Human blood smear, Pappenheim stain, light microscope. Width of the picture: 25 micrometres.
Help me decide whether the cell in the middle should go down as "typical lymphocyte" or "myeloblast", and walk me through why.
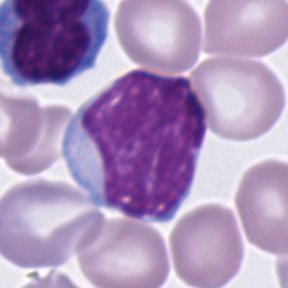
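It's a myeloblast. What settles it is the chromatin: deep purple and finely mottled, with small pale streaks, not gathered into large coarse clumps.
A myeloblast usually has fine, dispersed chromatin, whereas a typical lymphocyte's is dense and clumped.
Size fits as well, with the nucleus alone about 13 by 11 micrometres.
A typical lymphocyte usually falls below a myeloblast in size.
Otherwise, the cytoplasm is a pale clear blue without vacuoles, widest on the left and barely visible on the right.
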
